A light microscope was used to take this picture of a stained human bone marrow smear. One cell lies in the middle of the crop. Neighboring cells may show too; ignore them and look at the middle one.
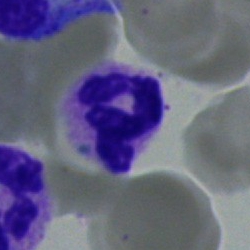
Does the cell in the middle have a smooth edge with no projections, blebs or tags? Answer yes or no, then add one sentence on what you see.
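Yes. The cell has a rounded, smooth outline.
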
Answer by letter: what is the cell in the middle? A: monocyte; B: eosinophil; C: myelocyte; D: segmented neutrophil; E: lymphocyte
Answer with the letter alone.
D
